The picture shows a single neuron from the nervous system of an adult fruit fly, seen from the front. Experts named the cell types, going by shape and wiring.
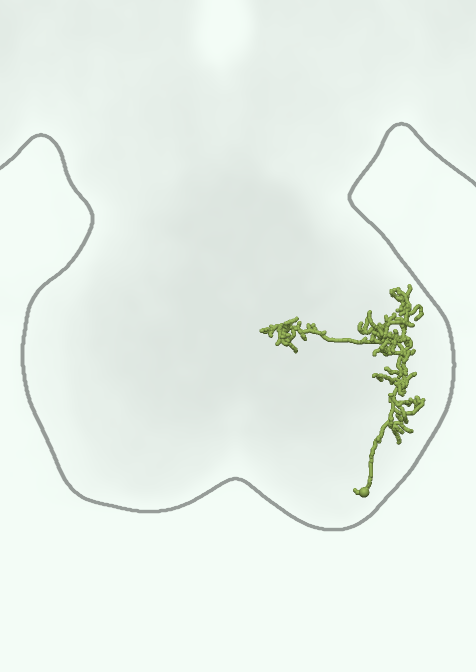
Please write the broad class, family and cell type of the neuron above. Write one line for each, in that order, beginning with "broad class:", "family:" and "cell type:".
broad class: nerve-cord intrinsic neuron
family: hemilineage 13A
cell type: IN13A063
